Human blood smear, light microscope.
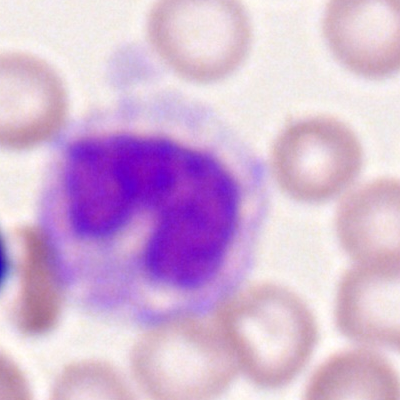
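Band neutrophil. Nucleus deeply indented, the notch opening toward the bottom of the cell. Pale lilac cytoplasm surrounding the nucleus on all sides, with small clear spaces below it. A pale bluish bleb projecting from the top edge of the cell.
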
